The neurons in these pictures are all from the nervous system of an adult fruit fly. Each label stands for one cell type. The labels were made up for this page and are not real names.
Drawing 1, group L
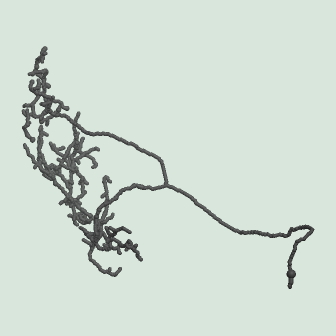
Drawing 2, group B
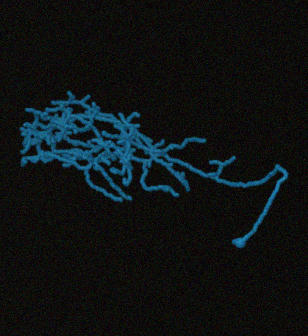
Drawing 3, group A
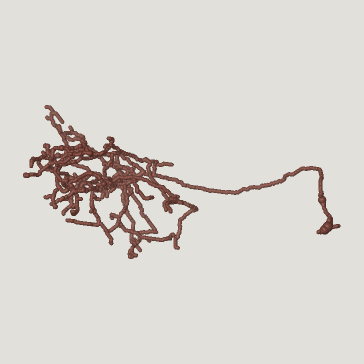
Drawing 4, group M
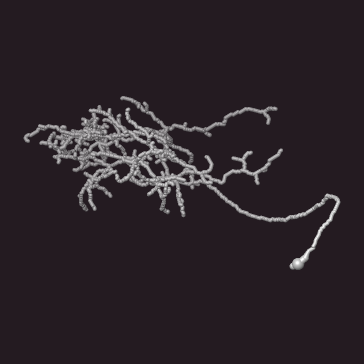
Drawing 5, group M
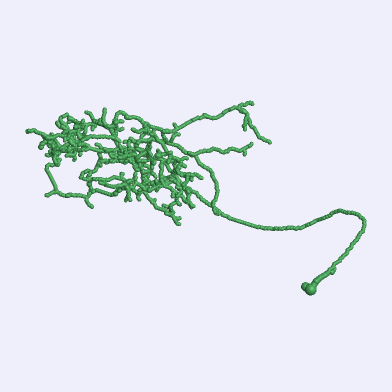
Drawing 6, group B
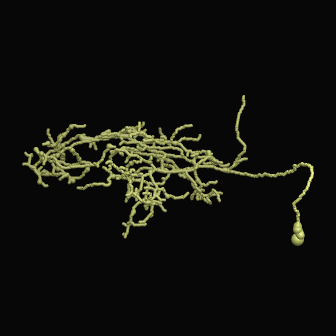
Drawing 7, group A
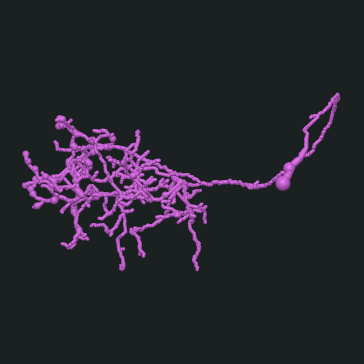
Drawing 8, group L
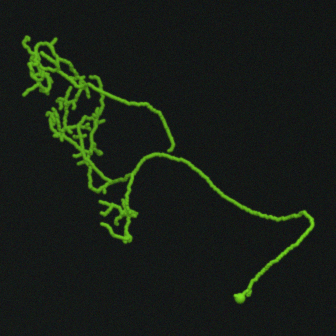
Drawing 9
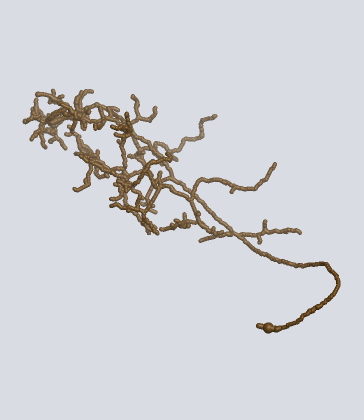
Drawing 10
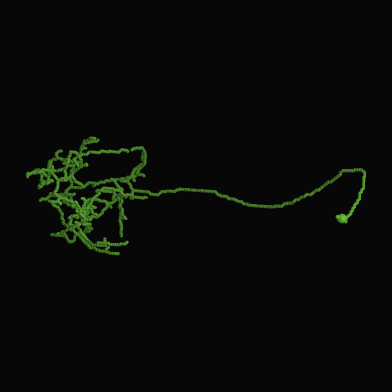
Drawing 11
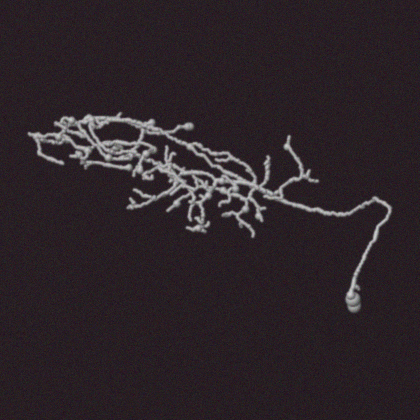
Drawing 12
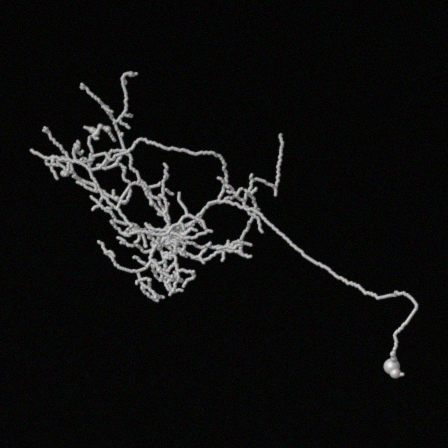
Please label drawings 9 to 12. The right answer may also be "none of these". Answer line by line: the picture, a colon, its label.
9: group B
10: group M
11: none of these
12: none of these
